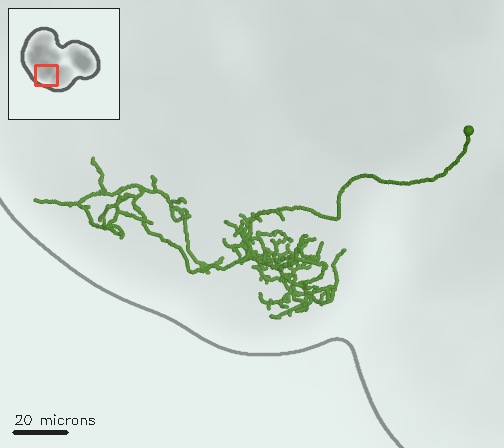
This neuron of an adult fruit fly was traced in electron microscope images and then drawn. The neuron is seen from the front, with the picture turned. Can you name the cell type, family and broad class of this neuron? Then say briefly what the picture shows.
It is of cell type CB1560. Its family is hemilineage LHa2. Its broad class is central-brain intrinsic neuron. Its cell body lies at the upper right of the picture. From left to right in the picture it spans about 170 microns. Dozens of branch ends can be seen.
